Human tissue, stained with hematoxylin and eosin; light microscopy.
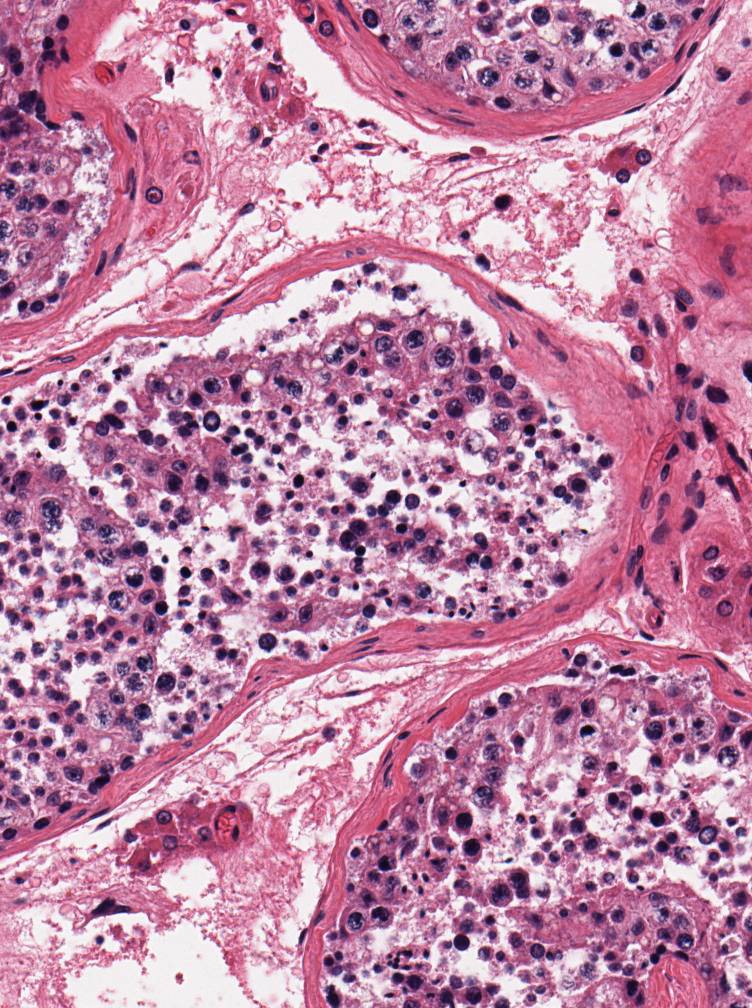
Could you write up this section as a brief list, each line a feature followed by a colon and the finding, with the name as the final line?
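Tubules: several rounded in cross-section, one large central, parts of others at corners
Large cells: round, coarse clumped thread-like chromatin, scattered within tubules
Small nuclei: many, dark, round, among larger cells, especially toward centre of middle tubule
Between tubules: small clusters of polygonal cells, plentiful pink cytoplasm, lower left
Name: testis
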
